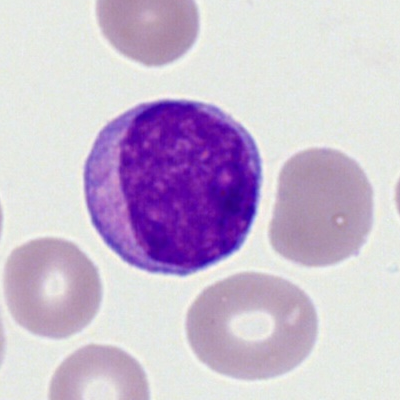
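Myeloblast at the centre of a stained human blood smear under the light microscope. Its round outline encloses a nucleus that fills most of the cell. The chromatin is dark purple and clumped, with mottled paler patches. The surface is smooth, without projections.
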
